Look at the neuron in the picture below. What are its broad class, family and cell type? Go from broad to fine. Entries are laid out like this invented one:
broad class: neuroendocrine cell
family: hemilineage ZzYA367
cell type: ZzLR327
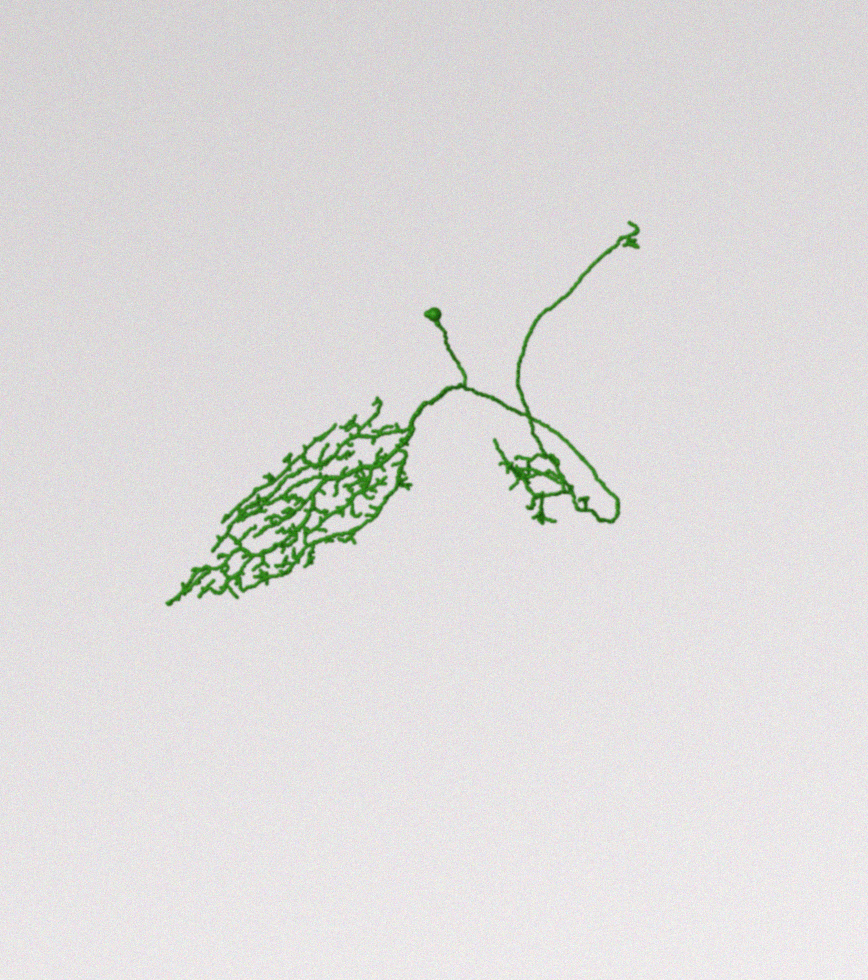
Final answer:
broad class: visual projection neuron
family: MeVP
cell type: MeVP62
